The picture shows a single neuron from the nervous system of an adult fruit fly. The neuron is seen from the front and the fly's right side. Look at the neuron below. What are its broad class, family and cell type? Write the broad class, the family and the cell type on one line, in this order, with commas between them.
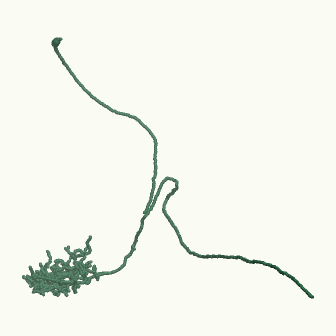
nerve-cord intrinsic neuron, hemilineage 23B, IN23B067_e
